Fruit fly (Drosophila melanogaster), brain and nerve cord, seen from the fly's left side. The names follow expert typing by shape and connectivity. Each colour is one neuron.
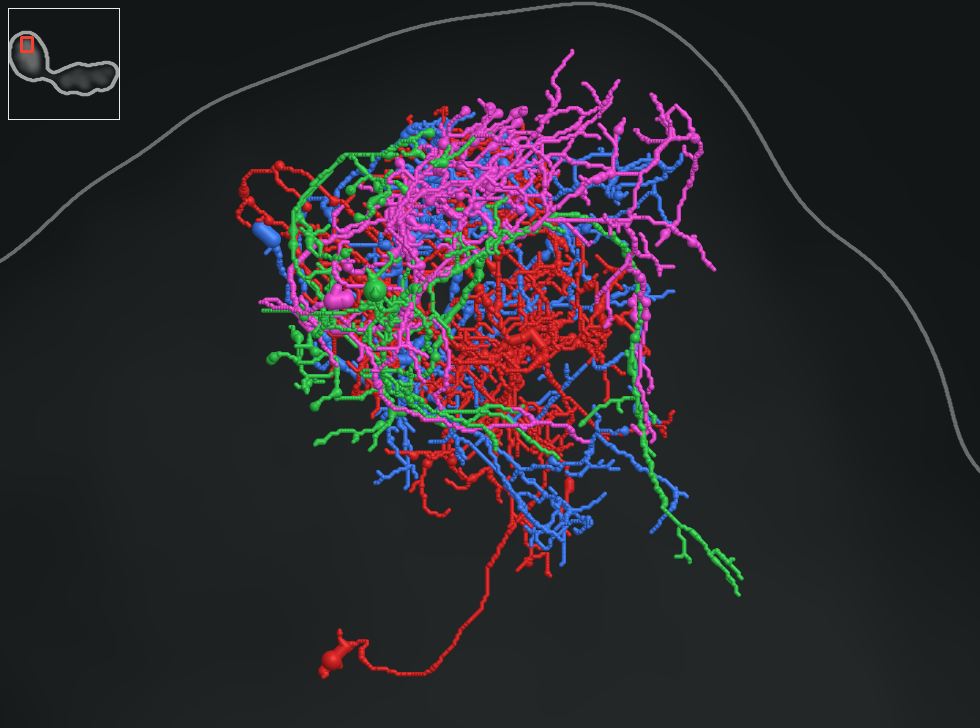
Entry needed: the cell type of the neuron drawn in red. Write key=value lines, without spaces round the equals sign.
cell_type=SLP112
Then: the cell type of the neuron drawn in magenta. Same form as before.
cell_type=CB3791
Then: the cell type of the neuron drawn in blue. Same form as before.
cell_type=CB3664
